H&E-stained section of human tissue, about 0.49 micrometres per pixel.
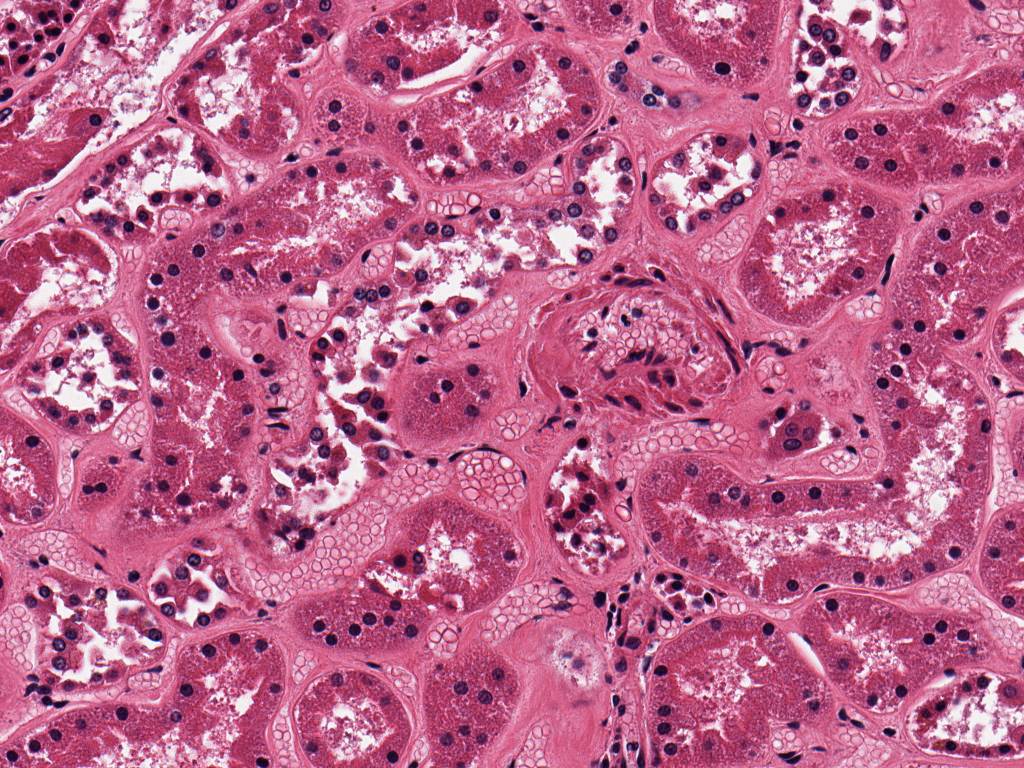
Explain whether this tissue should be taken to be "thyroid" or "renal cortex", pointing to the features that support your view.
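It's renal cortex. The whole field is closely packed tubules, cut in round and elongated profiles. Most are lined by a single layer of cells with granular, deeply eosinophilic cytoplasm and round, dark, evenly spaced nuclei in one row. Between them run narrower tubules whose cells are filled with many small clear vacuoles, so they look bubbly.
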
